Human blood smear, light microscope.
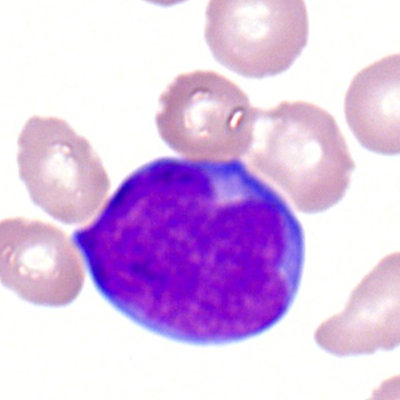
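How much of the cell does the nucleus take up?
Most of it, leaving only a thin deep blue rim of cytoplasm around it.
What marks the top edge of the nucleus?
A notch.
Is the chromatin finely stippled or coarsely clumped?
Finely stippled, not coarsely clumped.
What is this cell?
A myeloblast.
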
